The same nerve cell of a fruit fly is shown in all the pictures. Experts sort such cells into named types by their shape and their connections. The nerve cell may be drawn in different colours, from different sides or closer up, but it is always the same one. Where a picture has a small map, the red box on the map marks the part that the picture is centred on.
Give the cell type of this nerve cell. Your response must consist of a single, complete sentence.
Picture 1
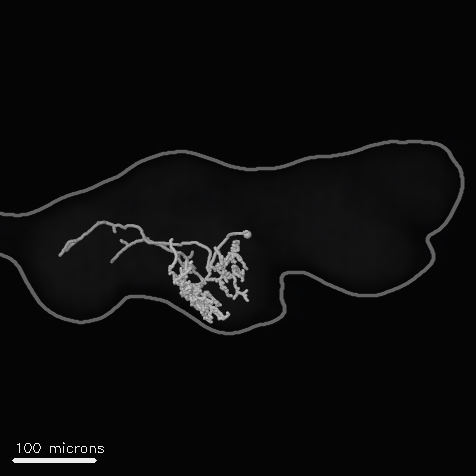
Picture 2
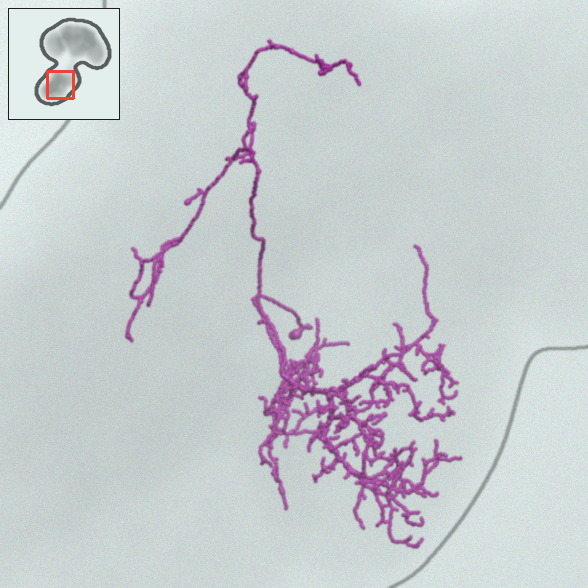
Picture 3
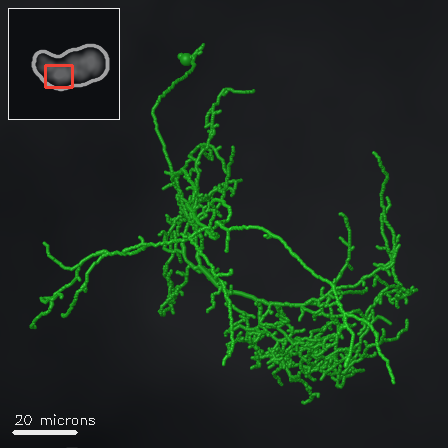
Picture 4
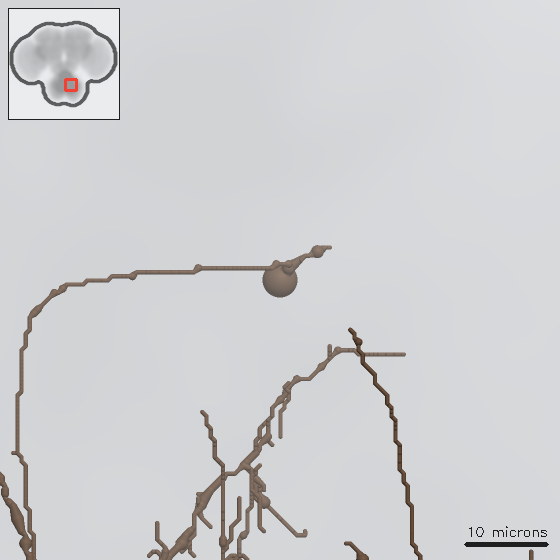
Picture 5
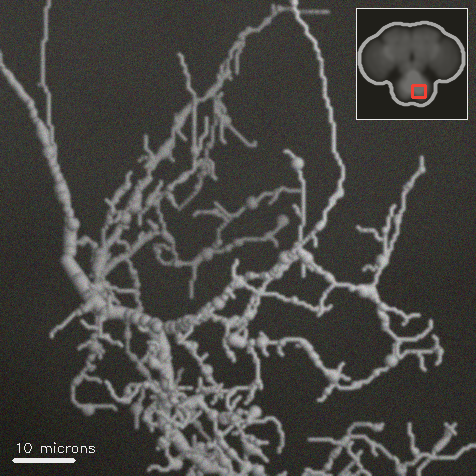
To the cell type IN23B021 belongs this nerve cell.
